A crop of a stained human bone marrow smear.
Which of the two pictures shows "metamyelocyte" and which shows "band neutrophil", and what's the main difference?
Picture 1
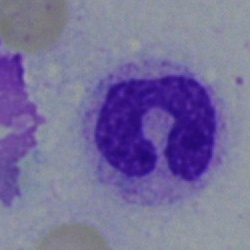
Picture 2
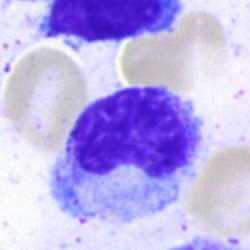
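Quick one: the band neutrophil is in picture 1, the metamyelocyte in picture 2. Both nuclei are indented with the opening facing down, but the band neutrophil's is a deep horseshoe, while the metamyelocyte's is kidney-shaped.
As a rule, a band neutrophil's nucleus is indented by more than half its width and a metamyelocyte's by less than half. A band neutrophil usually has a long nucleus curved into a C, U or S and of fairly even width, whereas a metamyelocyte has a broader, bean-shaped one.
The band neutrophil's chromatin is dark purple and coarsely clumped.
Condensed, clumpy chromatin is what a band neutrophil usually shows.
That cell has a roughly round outline, with no nucleoli in its nucleus and no vacuoles in its cytoplasm. Off at the left edge of that picture sits an irregular purple mass, not touching the cell. The metamyelocyte's cytoplasm looks mottled, with many small pale spots and no distinct purple granules.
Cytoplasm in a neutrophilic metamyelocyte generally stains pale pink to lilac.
Its outline is irregular and ragged along the lower left, and pale red cells lie against it at the upper left and upper right.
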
